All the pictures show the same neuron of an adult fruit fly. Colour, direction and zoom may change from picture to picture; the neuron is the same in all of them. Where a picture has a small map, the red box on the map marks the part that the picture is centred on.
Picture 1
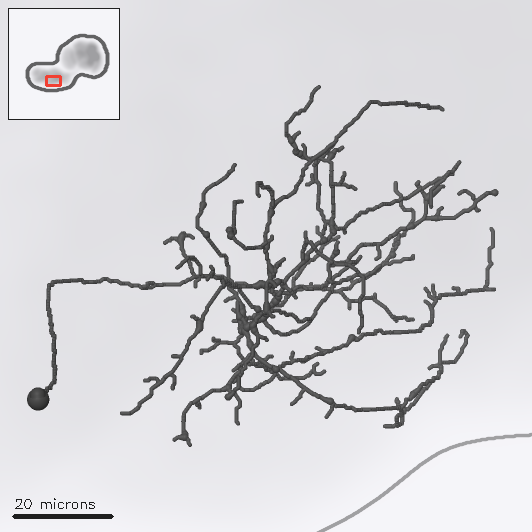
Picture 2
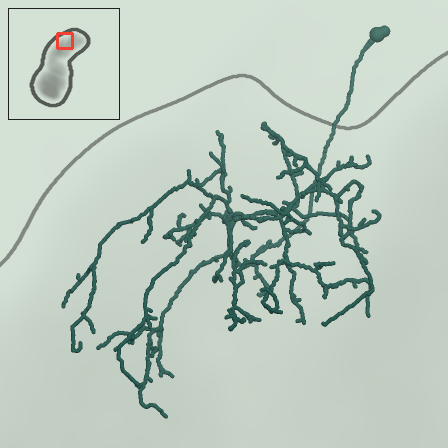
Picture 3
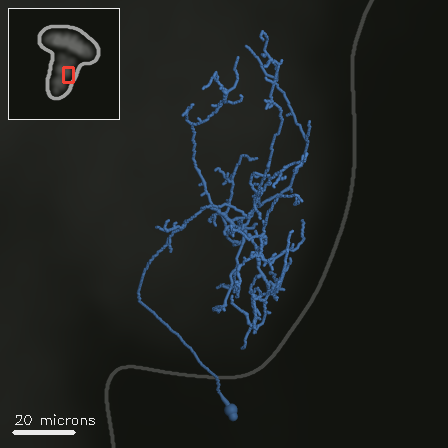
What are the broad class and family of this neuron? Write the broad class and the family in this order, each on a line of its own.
nerve-cord intrinsic neuron
hemilineage 20A.22A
